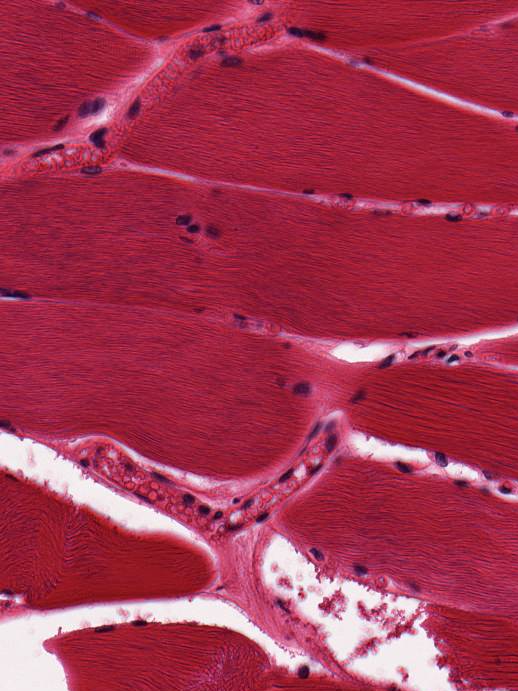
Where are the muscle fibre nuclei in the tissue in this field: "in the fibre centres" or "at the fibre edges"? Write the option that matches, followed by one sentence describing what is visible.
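At the fibre edges. The muscle fibre nuclei are dark, elongated and lie at the edges of the fibres rather than in their centres.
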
